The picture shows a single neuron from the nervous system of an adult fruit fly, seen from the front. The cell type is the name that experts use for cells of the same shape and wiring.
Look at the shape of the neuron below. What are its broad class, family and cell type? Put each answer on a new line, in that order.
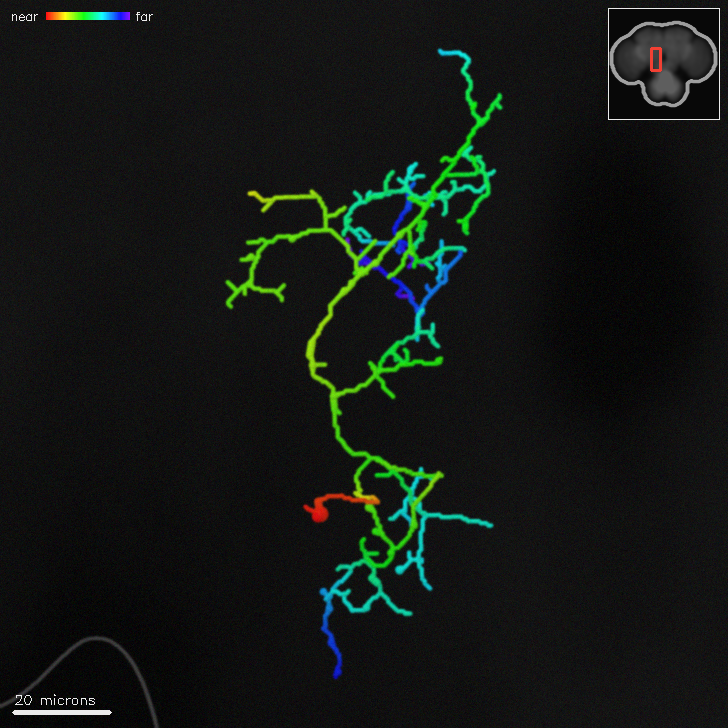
central-brain intrinsic neuron
hemilineage TRdl_b
VES093_b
